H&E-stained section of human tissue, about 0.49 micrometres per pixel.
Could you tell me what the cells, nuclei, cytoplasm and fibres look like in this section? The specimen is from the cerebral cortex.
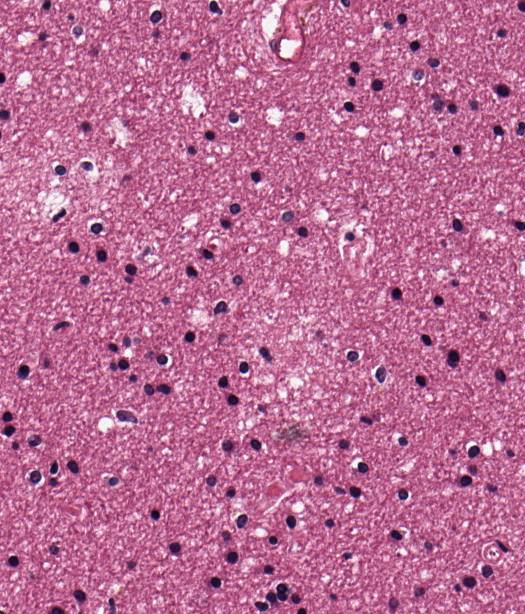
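Uniform pink, finely fibrillary matrix across the whole field, with scattered nuclei and no organized units. Nuclei: mostly small, round, dark-staining. Placed singly and fairly evenly; no sheets. No epithelium. No glands.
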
